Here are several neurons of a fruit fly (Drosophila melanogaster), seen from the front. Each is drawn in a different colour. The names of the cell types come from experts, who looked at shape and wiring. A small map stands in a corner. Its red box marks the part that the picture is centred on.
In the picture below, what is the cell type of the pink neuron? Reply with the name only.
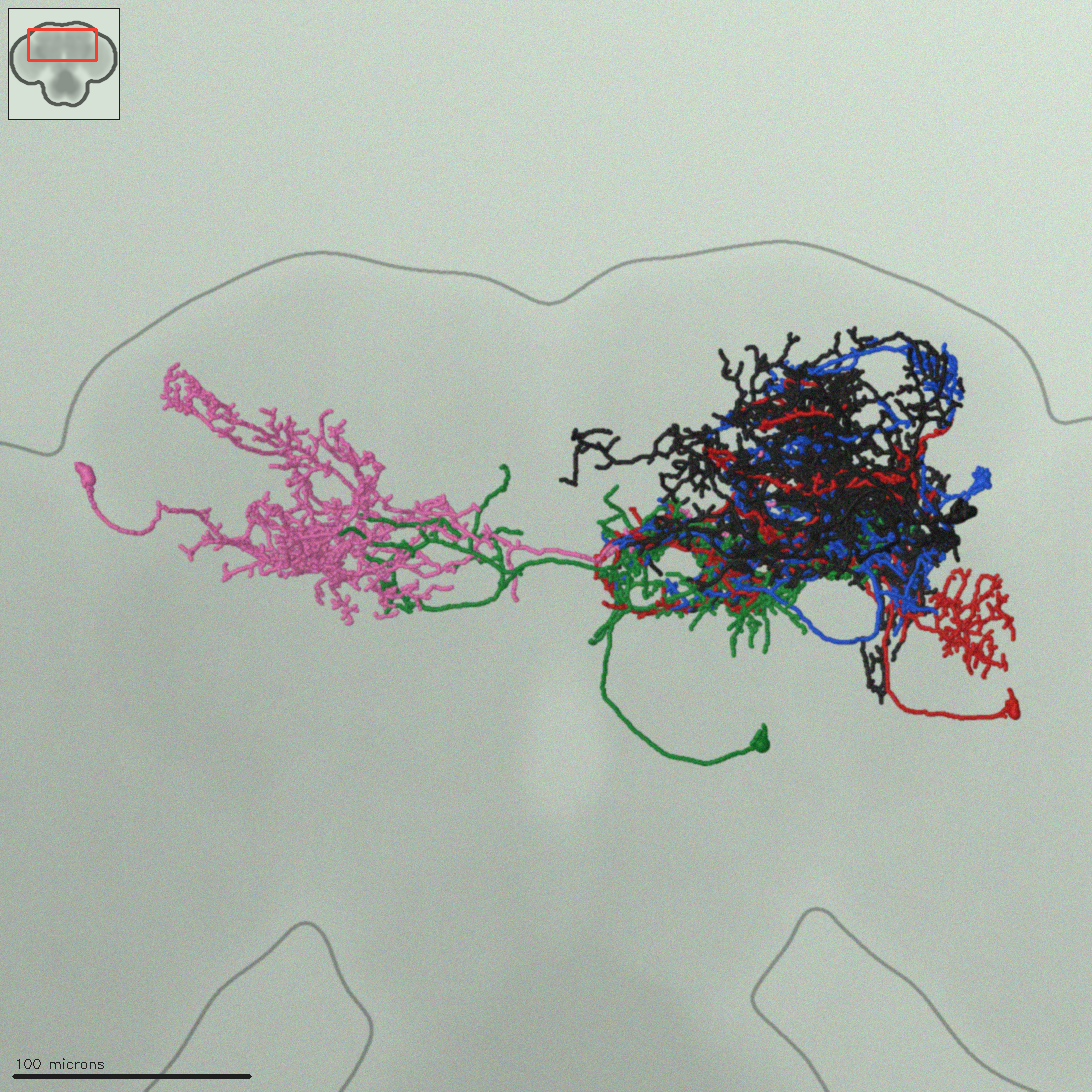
PLP001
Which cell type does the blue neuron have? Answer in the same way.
PLP094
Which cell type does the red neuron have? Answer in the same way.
LoVP97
